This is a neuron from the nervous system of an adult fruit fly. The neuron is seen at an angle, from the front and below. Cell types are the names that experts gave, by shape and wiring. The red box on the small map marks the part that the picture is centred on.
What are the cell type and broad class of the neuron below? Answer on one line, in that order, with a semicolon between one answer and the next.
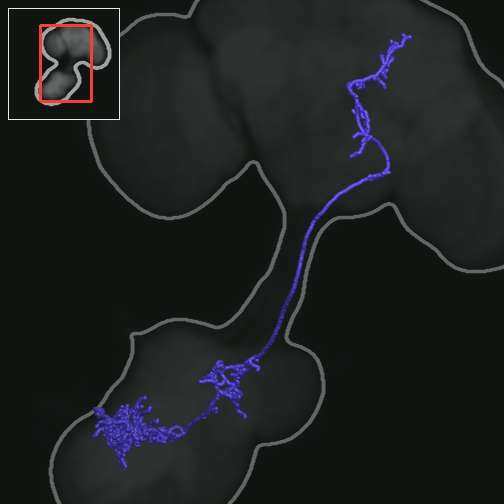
ANXXX152; ascending neuron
